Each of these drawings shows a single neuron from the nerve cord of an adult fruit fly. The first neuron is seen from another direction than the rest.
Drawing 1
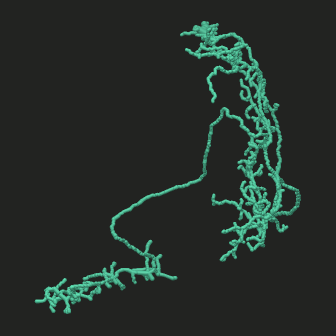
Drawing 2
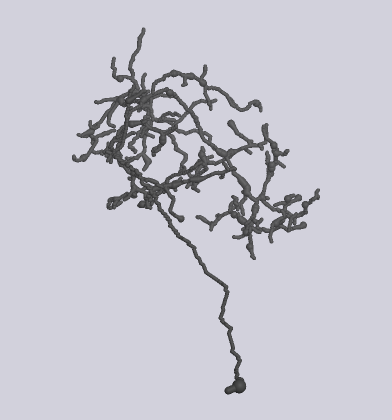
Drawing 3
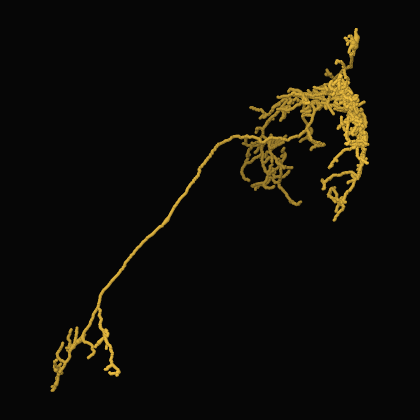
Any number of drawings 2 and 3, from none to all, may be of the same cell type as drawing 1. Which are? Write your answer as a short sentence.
Drawing 3 is of the same cell type.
